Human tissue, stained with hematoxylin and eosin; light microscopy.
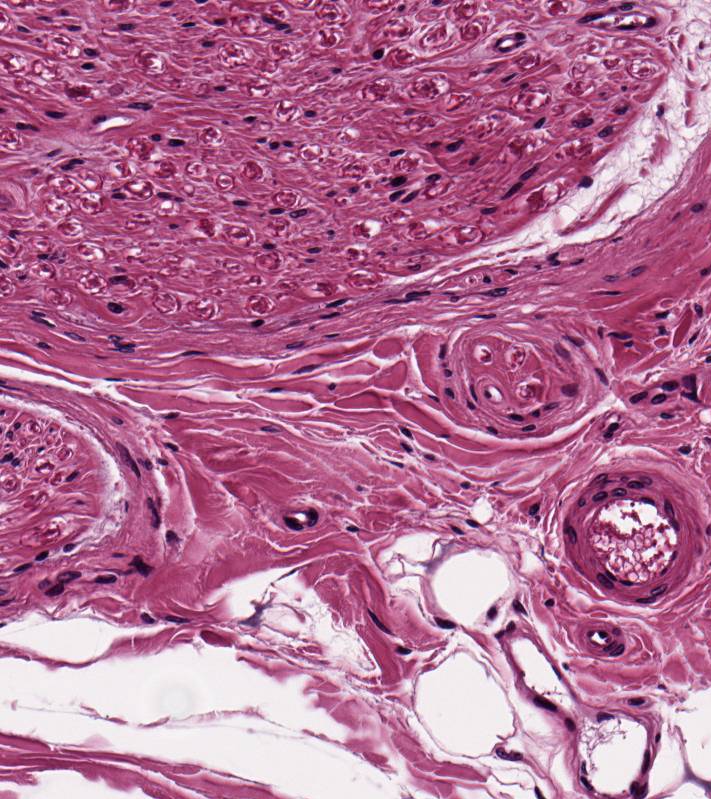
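Tibial nerve: one large rounded fascicle fills most of the upper half, with smaller ones at the left edge and right of centre. Inside, many small round profiles each show a dark dot within a pale ring. Layers of flattened cells with elongated dark nuclei wrap each fascicle concentrically.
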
